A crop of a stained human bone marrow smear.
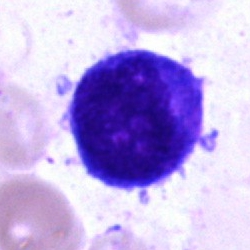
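Blast, central cell, stained human bone marrow smear. Outline roughly round. Chromatin deep, dark blue-purple, few small paler patches. Small blue blebs project from the surface at several points around the edge. Image slightly blurred; fine internal detail soft.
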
